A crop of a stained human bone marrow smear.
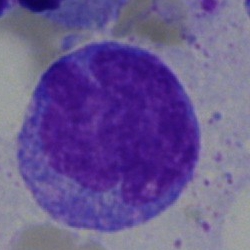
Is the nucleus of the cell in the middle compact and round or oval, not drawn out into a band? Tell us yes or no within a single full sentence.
Yes, in this cell the nucleus is one compact, round or oval mass.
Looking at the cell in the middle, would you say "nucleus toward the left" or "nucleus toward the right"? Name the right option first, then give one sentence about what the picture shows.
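Nucleus toward the right. The nucleus lies toward the upper right, leaving most cytoplasm along the lower left.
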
